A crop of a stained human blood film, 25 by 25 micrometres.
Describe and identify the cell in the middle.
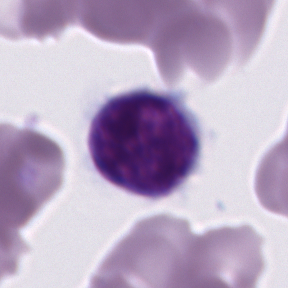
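Looking at the outline, it's round, though slightly oval. The chromatin seems dark purple and coarsely clumped, with small paler patches. I can't make out any granules. Along the edge, a few tiny, faint projections stick out. This is a hairy cell.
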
